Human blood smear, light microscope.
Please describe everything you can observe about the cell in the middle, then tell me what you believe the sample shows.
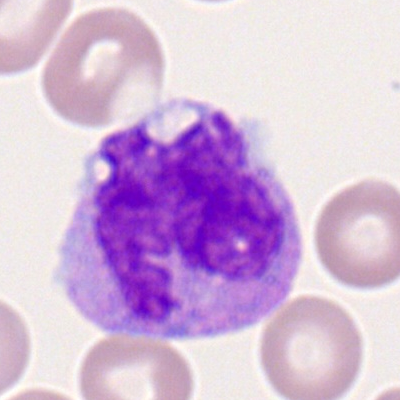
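An irregular, folded nucleus shows several lobe-like bulges and indentations. No distinct nucleolus is visible within it. A clear vacuole sits at the top edge of the nucleus. The outline of the cell is irregular, with a pale, frayed edge at the upper right. The cell is a monocyte.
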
